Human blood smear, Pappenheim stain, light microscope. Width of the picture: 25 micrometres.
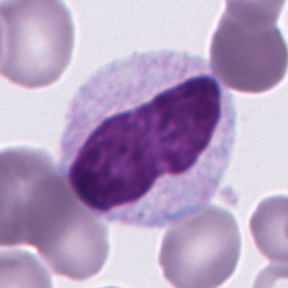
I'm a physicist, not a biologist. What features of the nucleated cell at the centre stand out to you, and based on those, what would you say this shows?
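An elongated bean-shaped nucleus lies obliquely across the cell, with a shallow notch in its lower edge. Its chromatin is dark purple and coarsely mottled. Fine pinkish-purple granules are scattered through the cytoplasm. So, a band neutrophil.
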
